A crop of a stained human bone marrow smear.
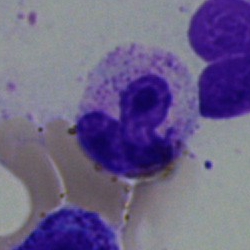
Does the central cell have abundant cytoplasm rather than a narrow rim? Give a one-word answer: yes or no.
Yes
